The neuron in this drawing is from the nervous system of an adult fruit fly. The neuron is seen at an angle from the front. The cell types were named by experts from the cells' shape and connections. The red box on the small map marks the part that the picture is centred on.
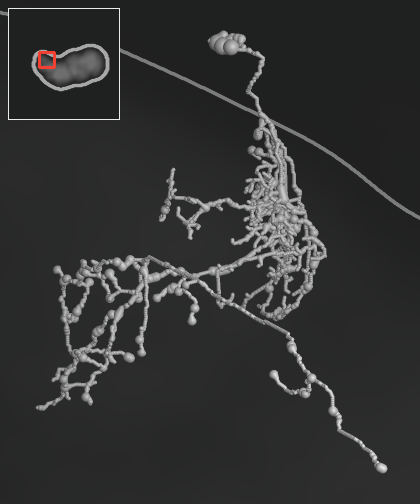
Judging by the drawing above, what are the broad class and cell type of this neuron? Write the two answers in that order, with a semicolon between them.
nerve-cord intrinsic neuron; INXXX406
